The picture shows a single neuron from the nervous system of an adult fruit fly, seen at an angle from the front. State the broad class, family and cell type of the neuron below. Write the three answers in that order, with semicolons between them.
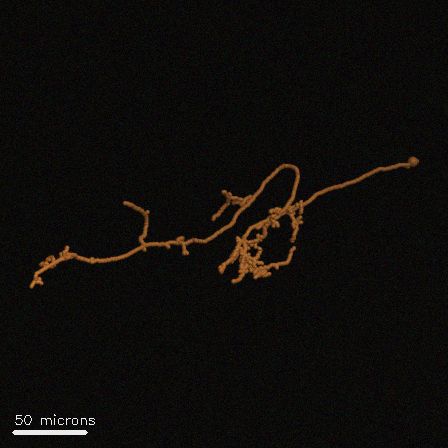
nerve-cord intrinsic neuron; hemilineage 06A; IN06A072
